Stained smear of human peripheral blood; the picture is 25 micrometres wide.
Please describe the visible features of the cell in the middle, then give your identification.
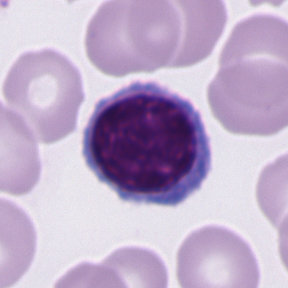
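The edge here is finely ragged, not smooth. At about 11 micrometres across, the cell is mostly nucleus: a round one about 9 micrometres across, filling about 70% of the cell's area. The cytoplasm is blue and makes only a narrow rim, widest on the lower right side. It's a typical lymphocyte.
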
